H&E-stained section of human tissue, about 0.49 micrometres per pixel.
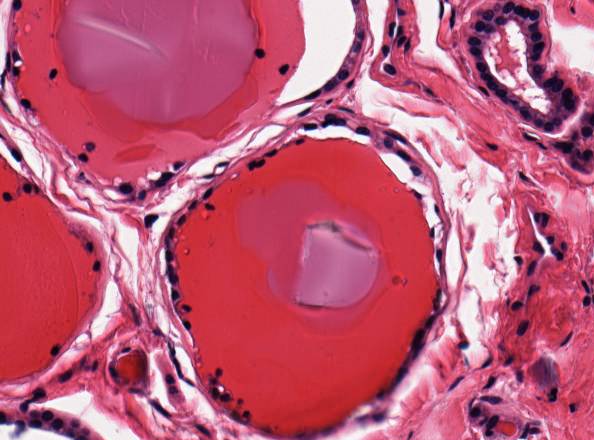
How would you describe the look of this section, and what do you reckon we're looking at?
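Large rounded follicles of homogeneous eosinophilic material fill most of left and centre. Lining: single layer of flattened cells, small dark nuclei. Central follicle: deep red luminal material with paler pink-violet central zone. Thin pale pink fibrous connective tissue strands between follicles. Tissue: thyroid.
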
